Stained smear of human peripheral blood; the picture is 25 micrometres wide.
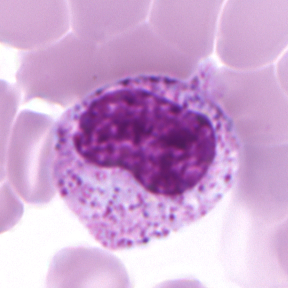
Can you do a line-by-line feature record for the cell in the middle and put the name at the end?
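Nucleus: one bean-shaped mass, shallow indentation along the lower edge
Lobes: none, the nucleus stays undivided
Chromatin: dark purple, coarsely clumped, paler patches between clumps
Granules: dark purple, scattered throughout the cytoplasm
Size: nucleus about 12 by 10 micrometres
Name: metamyelocyte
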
